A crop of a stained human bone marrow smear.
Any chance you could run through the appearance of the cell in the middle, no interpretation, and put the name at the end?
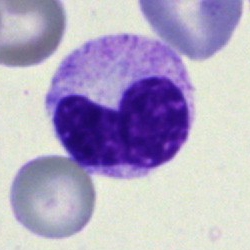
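Kidney-shaped nucleus here, notch facing upward, with dark purple, coarsely clumped chromatin. A moderate amount of pale lilac cytoplasm sits mostly above it, with fine purple granules scattered through. That's a band neutrophil.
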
